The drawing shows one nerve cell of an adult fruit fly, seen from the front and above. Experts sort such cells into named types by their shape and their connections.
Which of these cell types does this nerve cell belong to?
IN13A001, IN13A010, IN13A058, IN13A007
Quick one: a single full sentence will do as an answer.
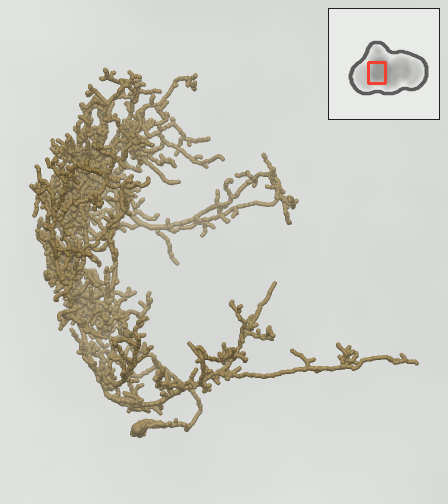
The cell type given to this nerve cell is IN13A010.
